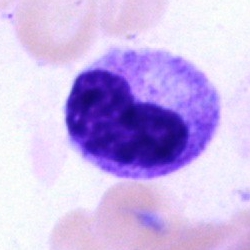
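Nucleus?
Kidney-shaped, notched on upper side; off-centre toward left and lower part of cell.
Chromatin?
Dark purple, dense, clumped.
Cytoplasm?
Fine purple granules scattered through.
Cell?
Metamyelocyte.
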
